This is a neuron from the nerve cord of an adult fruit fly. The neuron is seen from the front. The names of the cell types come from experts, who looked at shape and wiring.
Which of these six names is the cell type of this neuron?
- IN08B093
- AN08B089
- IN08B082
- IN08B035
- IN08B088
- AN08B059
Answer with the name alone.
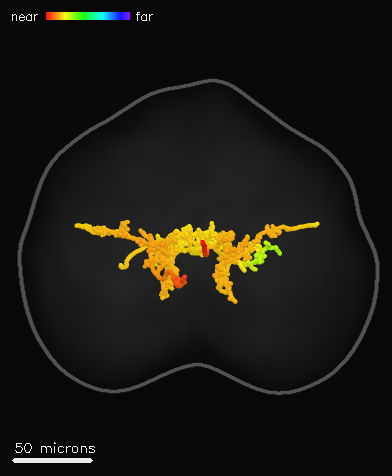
AN08B059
